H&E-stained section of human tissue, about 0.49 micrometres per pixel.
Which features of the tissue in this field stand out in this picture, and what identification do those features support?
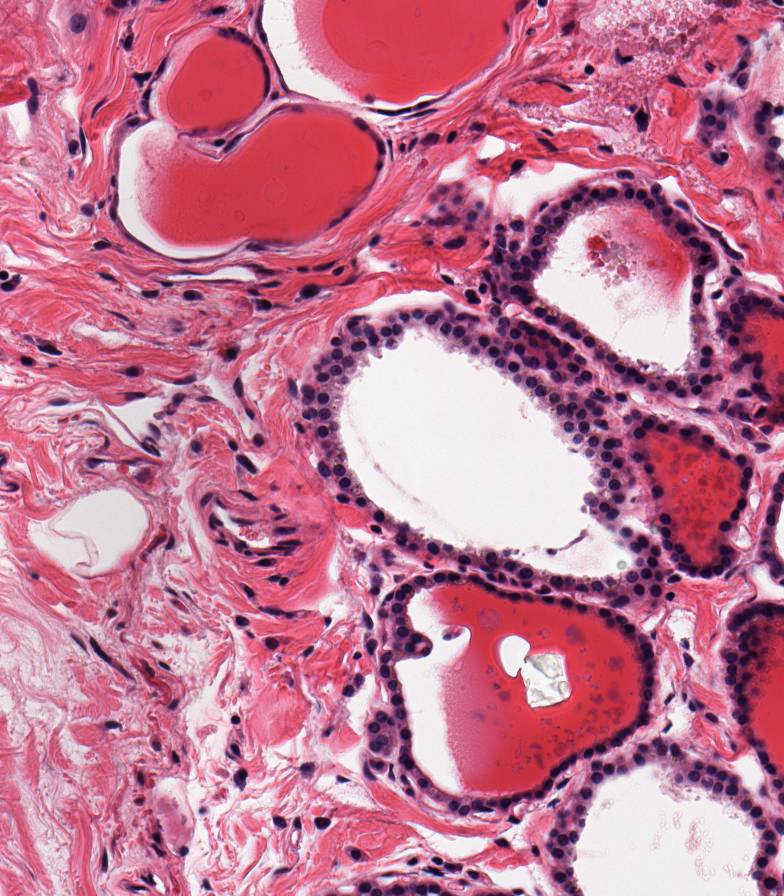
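Rounded spaces lined by epithelium cluster in the right half and along the top, while the left half is mostly fibrous stroma. On the right they're lined by crowded cuboidal cells with round, dark nuclei. The big central space is largely empty and white. That stroma is wavy pink collagen bundles with scattered spindle-shaped nuclei. It's thyroid.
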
